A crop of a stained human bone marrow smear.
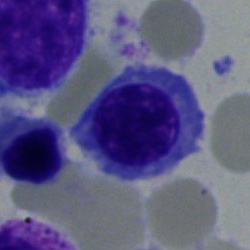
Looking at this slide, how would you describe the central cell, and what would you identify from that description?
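Looking first at the cytoplasm, I see that it is blue and runs as a rim all the way around the nucleus. I can find no granules in it, and no clear vacuoles either. The cell margin is uneven, with small bumps that seem most marked on the right side. The cell is an erythroblast.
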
